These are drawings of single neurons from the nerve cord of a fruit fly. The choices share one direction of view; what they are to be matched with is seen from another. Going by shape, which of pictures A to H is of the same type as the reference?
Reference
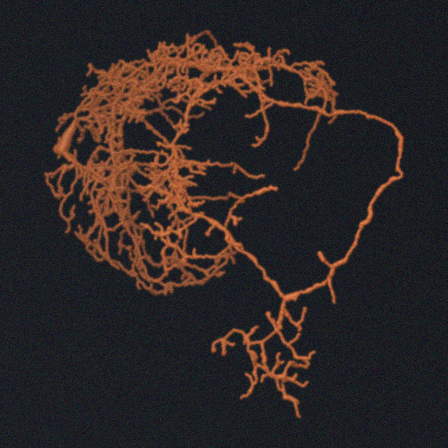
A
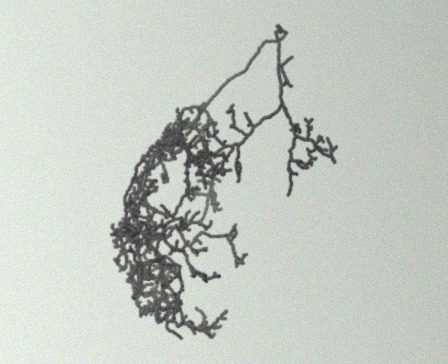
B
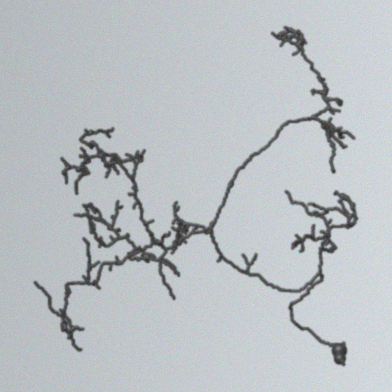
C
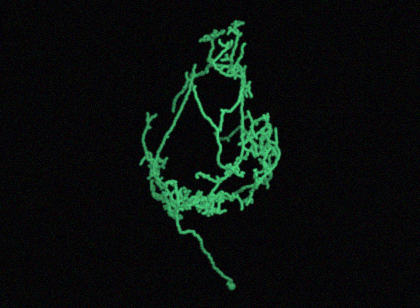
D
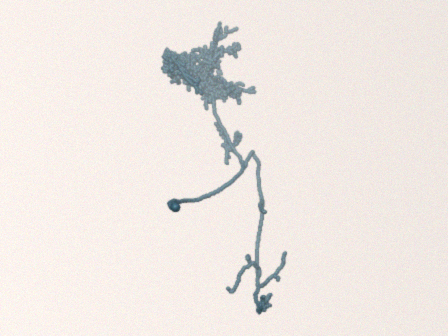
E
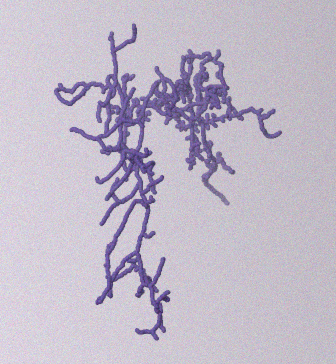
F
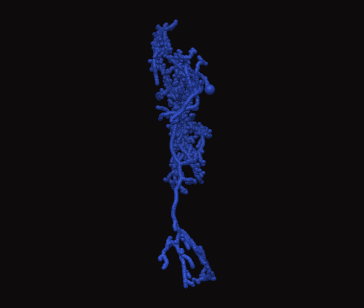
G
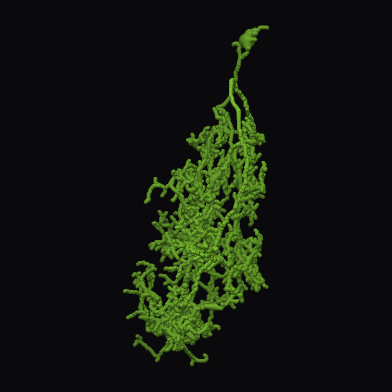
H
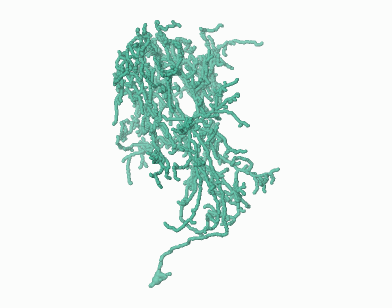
Picture A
